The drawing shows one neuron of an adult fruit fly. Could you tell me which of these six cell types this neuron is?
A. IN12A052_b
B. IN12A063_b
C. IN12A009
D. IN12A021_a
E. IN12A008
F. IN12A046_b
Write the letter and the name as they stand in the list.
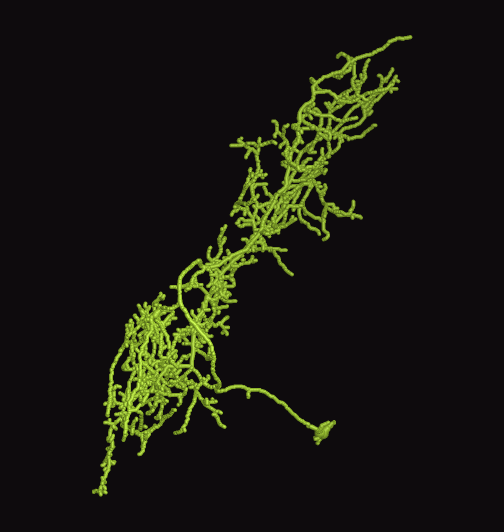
E. IN12A008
